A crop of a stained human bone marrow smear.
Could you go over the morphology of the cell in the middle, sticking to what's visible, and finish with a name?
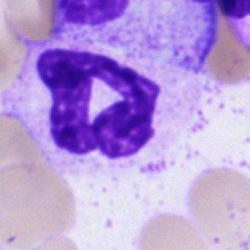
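A closed nuclear ring surrounds a clear, roughly triangular central hole. Fine purple granules lie scattered in the cytoplasm. The nucleus sits toward the upper left, leaving more cytoplasm to the right and below. This is a segmented neutrophil.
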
